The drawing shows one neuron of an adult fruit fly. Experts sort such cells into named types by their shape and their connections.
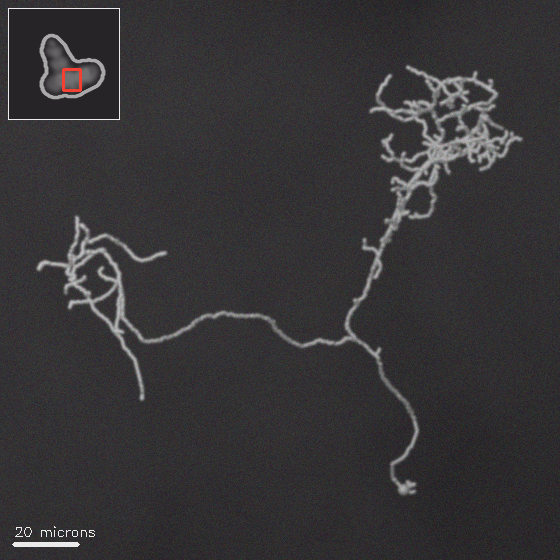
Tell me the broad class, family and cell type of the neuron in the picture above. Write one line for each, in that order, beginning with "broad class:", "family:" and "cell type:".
broad class: central-brain intrinsic neuron
family: hemilineage LB3
cell type: PS338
